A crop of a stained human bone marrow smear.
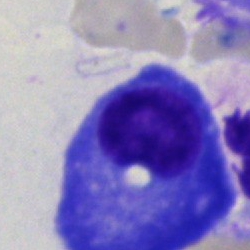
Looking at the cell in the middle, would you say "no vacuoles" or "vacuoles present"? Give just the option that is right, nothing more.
Vacuoles present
